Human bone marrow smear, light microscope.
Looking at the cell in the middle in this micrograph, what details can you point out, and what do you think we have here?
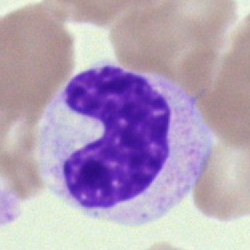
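It's roughly round, with a smooth edge. The nucleus is kidney-shaped, with a deep notch that opens to the left. Its chromatin is dark purple and clumped, dotted with small pale spots. Fine lilac-pink granules are scattered through the cytoplasm. That one's a band neutrophil.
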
